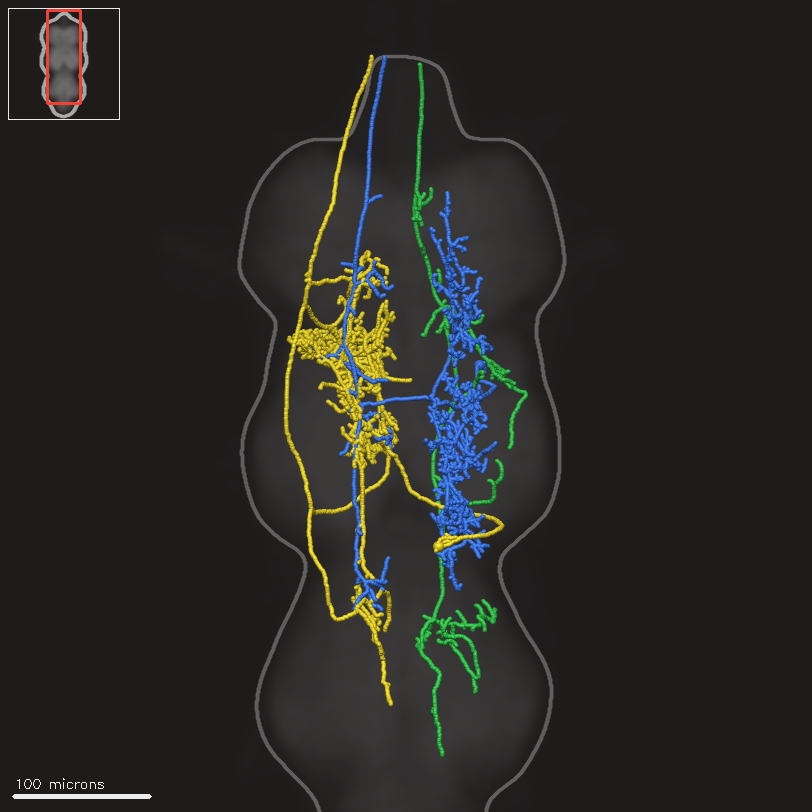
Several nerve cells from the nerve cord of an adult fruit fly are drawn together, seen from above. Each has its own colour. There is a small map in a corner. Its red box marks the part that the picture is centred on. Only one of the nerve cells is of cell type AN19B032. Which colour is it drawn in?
yellow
